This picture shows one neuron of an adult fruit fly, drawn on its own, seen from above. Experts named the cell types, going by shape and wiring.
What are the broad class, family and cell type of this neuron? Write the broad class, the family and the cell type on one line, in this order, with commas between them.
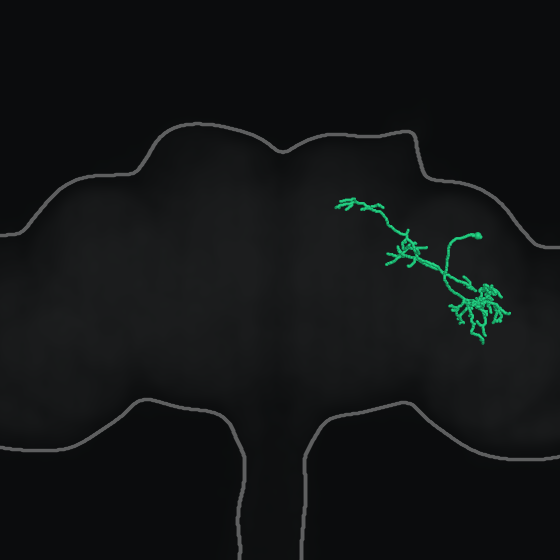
central-brain intrinsic neuron, hemilineage SLPad1_anterior, LH008m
